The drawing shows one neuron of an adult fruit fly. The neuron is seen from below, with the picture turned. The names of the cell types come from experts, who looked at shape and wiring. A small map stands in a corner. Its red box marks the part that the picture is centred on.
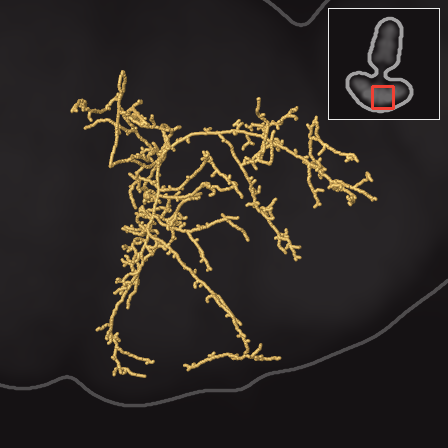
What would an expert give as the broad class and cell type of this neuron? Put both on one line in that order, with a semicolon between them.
central-brain intrinsic neuron; SMP546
